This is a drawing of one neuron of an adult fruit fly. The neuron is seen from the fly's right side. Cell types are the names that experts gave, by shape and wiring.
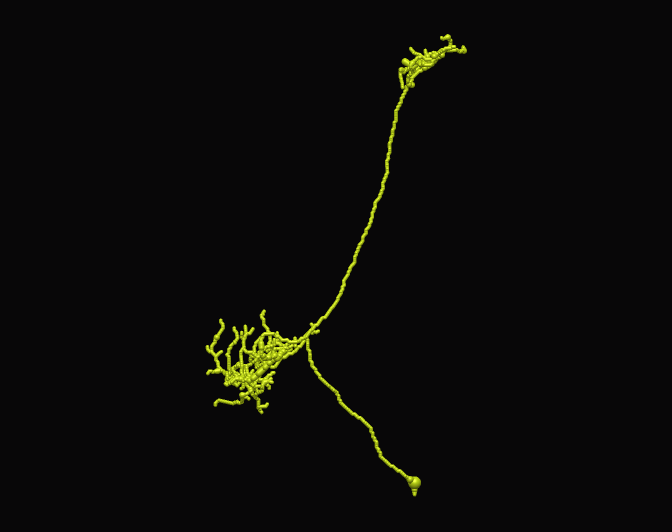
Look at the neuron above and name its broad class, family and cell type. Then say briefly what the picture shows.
It is a visual projection neuron. The family is hemilineage VPNv2. The cell type is LC16. Its cell body lies at the bottom of the picture. Dozens of branch ends can be seen.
